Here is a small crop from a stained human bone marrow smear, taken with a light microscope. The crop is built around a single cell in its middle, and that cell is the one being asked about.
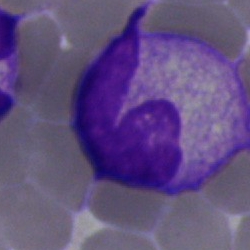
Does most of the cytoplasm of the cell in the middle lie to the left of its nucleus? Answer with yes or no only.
No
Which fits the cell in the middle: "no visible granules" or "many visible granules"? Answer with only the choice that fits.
Many visible granules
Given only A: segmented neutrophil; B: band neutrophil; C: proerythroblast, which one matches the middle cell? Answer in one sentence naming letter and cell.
The cell centred in the crop is a band neutrophil, and the correct option is thus B.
